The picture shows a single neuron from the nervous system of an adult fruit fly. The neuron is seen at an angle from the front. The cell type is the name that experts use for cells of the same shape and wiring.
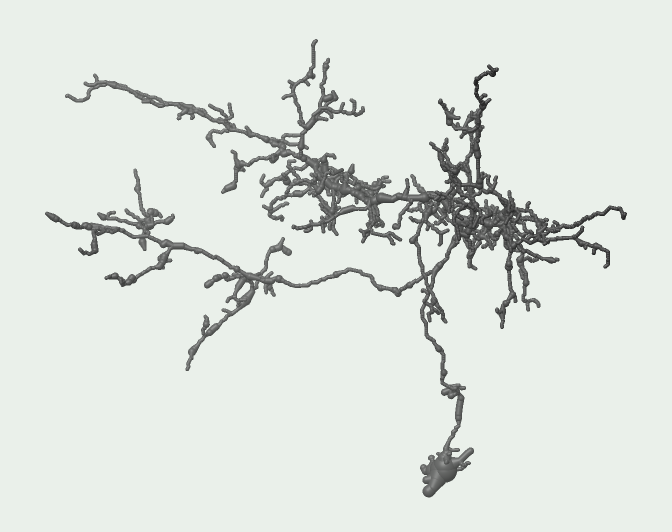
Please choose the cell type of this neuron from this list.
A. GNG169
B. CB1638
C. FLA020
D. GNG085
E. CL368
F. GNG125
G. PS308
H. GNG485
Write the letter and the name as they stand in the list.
D. GNG085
